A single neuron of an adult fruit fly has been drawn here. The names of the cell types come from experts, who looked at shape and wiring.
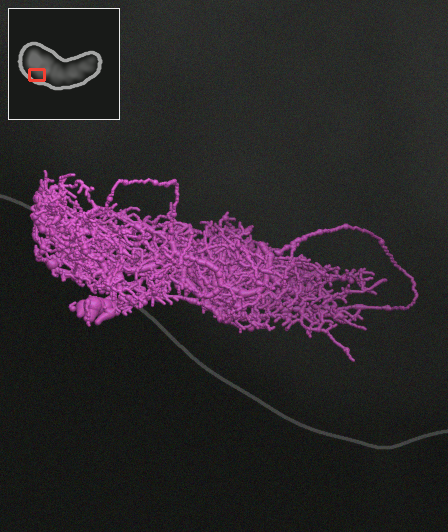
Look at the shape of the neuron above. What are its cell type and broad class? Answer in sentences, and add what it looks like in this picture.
It is of cell type GNG001. It is a central-brain intrinsic neuron. In this view it is wider than it is tall.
